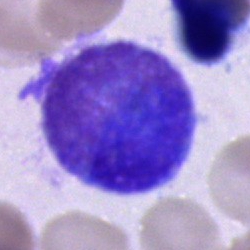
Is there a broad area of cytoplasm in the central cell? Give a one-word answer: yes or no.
No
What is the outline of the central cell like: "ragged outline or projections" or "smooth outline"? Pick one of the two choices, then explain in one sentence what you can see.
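Ragged outline or projections. A small ragged tag of pale violet material sticks out from the upper left edge.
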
